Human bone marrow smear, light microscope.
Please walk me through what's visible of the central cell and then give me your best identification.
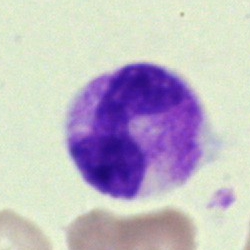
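Two large dark nuclear lobes are present, one across the top and one at the lower left. Their chromatin is dense and dark purple. Pinkish-purple cytoplasm mostly fills the right side and centre of the cell, with granules filling much of it. Shown here is a segmented neutrophil.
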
